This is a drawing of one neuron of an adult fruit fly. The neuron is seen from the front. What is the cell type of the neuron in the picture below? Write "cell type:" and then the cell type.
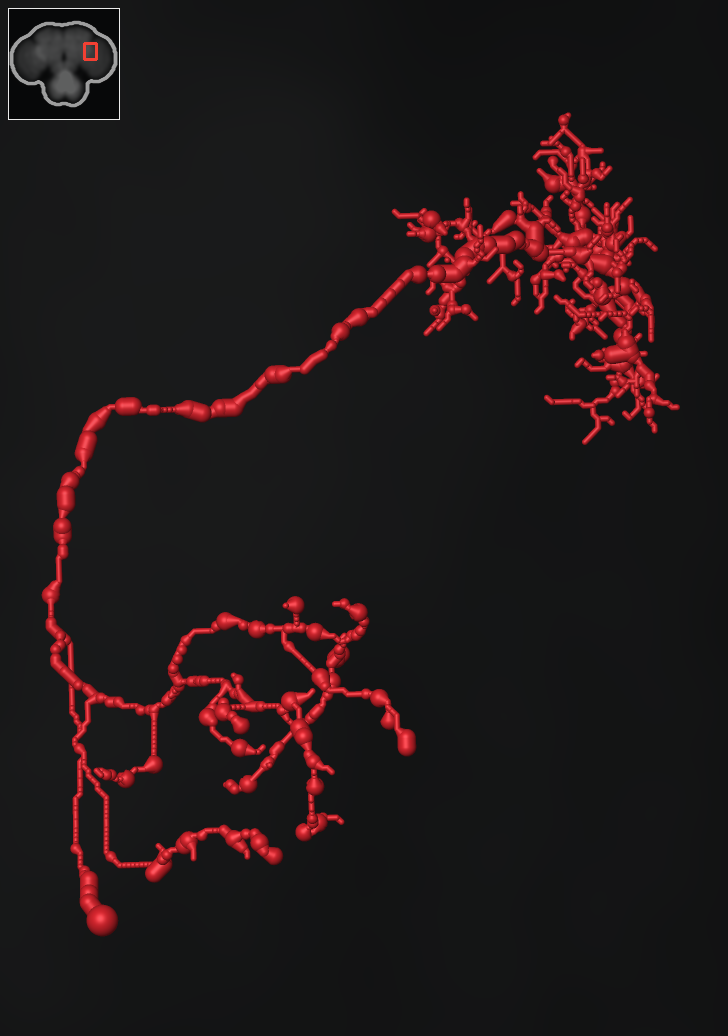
cell type: LC17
